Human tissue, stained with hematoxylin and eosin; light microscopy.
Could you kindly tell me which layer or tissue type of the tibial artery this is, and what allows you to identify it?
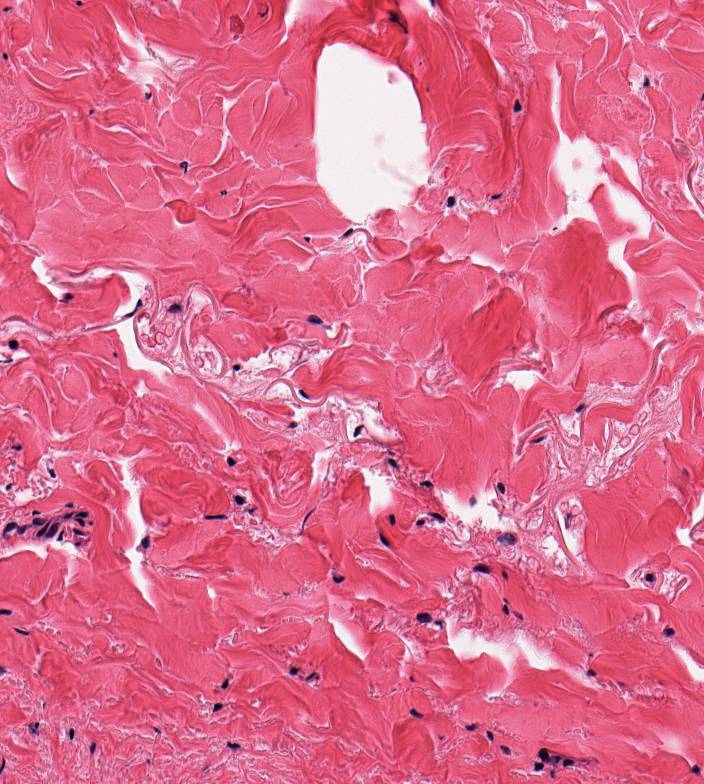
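The field shows the tunica adventitia. Deciding are the thick pink collagen bundles running in many directions, with only sparse small, dark, elongated fibroblast nuclei between them.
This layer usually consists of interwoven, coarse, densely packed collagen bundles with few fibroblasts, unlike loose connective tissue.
Nuclei are commoner in the lower half; a looser, paler band of wispy fibres crosses the middle.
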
